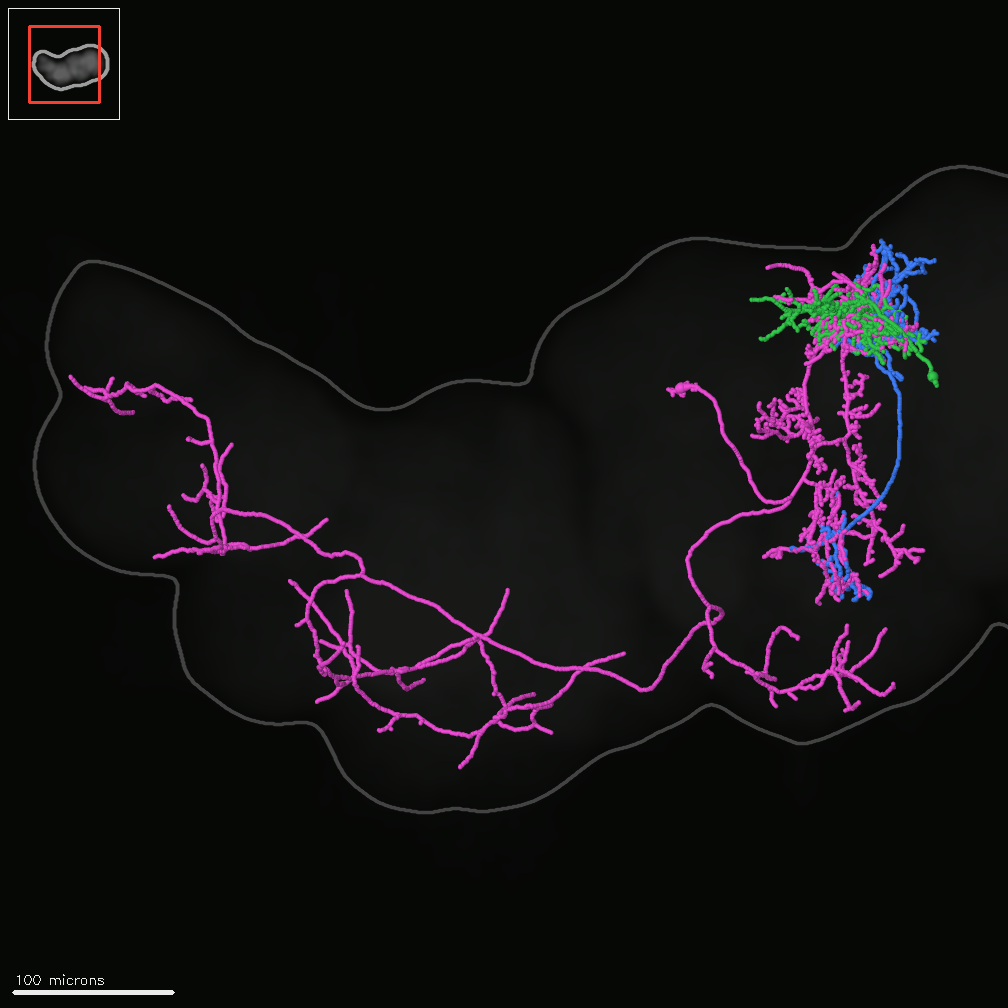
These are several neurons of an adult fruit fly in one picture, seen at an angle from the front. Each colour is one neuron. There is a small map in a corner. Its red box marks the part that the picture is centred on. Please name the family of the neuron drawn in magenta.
DNp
